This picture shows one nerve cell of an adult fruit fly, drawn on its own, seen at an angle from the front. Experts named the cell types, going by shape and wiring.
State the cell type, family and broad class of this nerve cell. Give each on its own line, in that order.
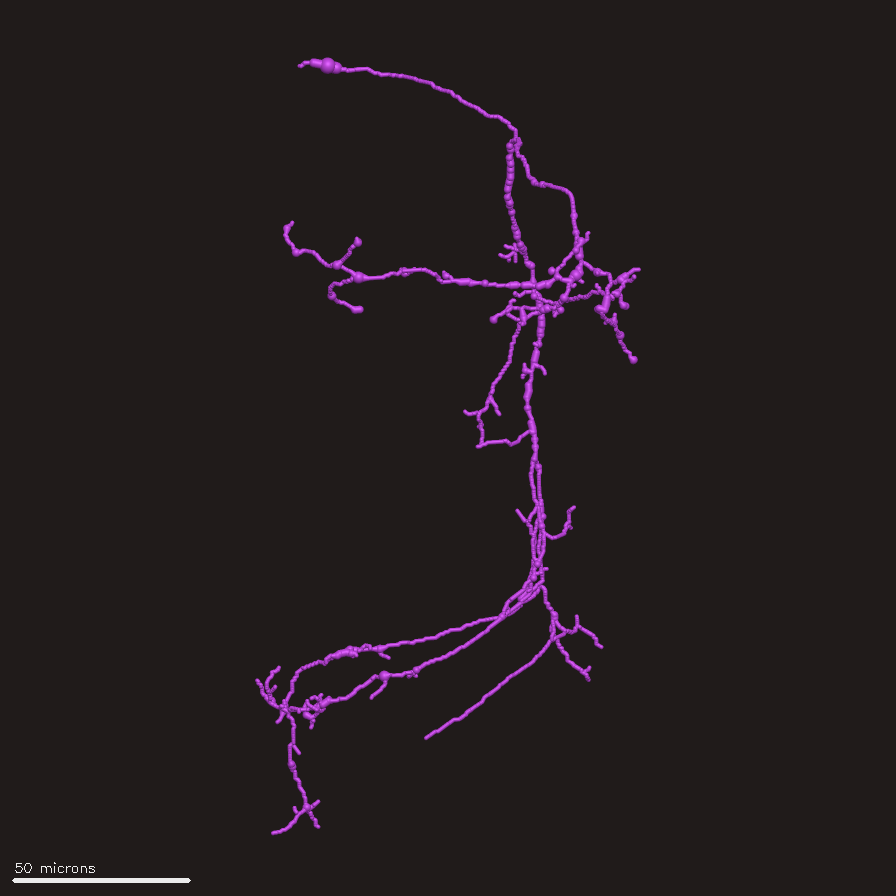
CL125
hemilineage SLPpl1
visual projection neuron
